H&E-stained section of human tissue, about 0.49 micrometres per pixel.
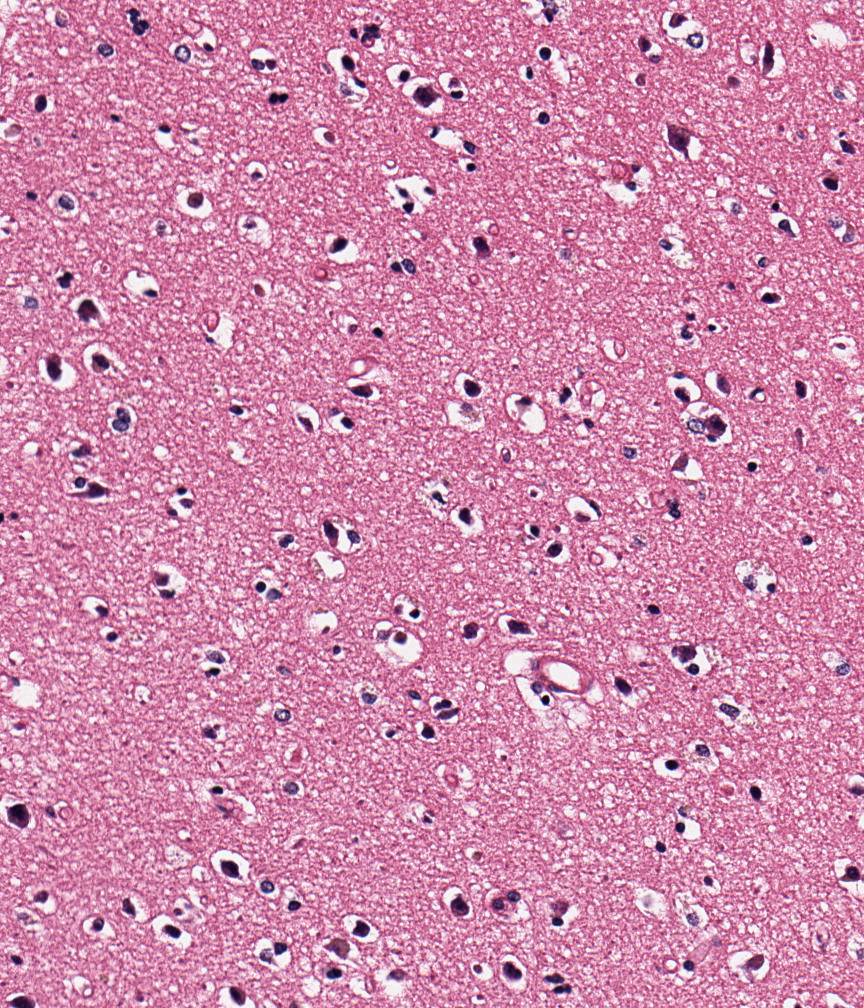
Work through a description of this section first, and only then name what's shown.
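Across the whole field, cells lie singly and fairly evenly scattered, forming no glands, tubules or other units. They sit in a pale pink, finely granular meshwork dotted with many tiny clear vacuoles. Most nuclei are small, round and dark, with little or no visible cytoplasm. A minority of cells are larger, with angular, darkly stained bodies among the small round nuclei. This section is cerebral cortex.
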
